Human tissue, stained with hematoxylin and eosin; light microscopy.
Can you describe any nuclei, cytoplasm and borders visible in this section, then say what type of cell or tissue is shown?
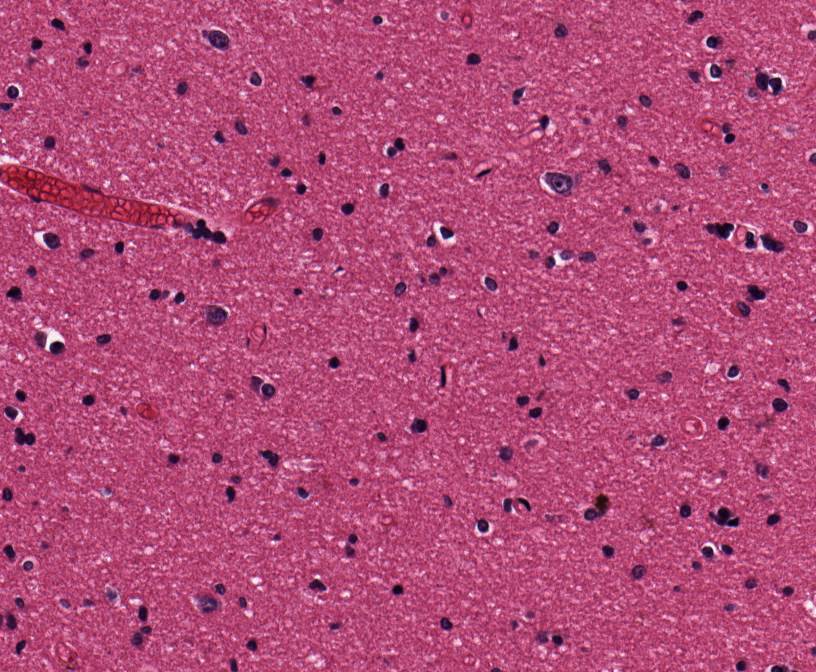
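See how the background is uniform pink and finely granular, with scattered nuclei and no organised layers or units. Most nuclei are small, round and dark; a few larger cells among them have a purple rim of cytoplasm around a paler nucleus. This is cerebral cortex.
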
